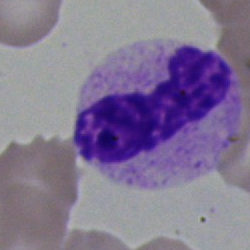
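Band neutrophil, whose nucleus forms an elongated, lumpy band running diagonally from lower left to upper right. The chromatin is dark purple and coarsely clumped, with paler patches between the clumps. The cytoplasm is plentiful and pale lilac, with fine violet granules scattered throughout it.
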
